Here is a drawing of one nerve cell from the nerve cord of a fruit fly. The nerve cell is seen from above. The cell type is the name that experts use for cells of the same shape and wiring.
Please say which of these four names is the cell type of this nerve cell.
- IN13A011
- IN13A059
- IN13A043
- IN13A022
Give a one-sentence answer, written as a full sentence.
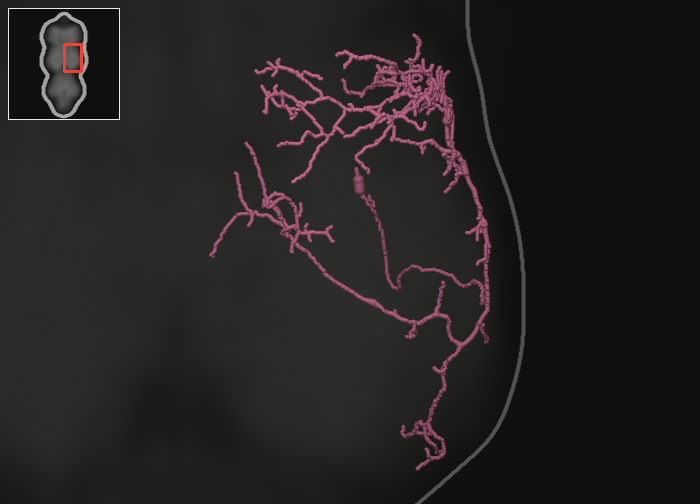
The cell type designation of this nerve cell is IN13A022.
